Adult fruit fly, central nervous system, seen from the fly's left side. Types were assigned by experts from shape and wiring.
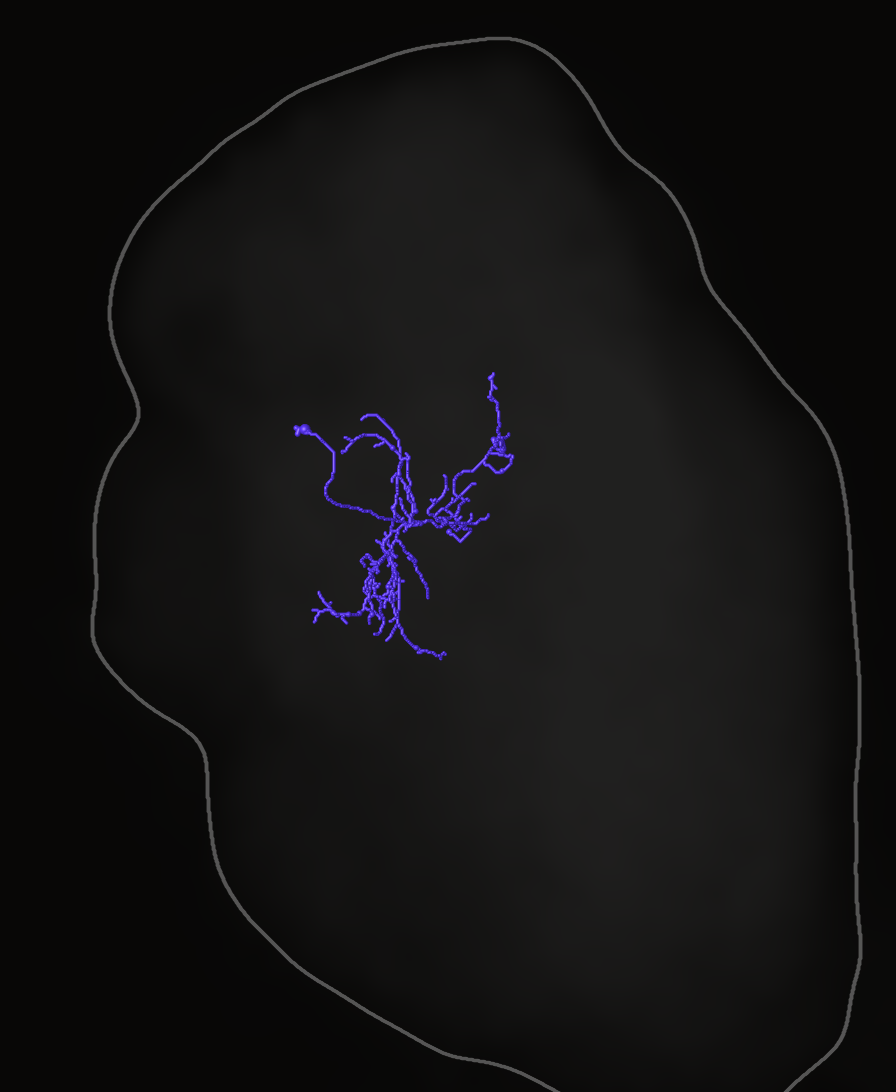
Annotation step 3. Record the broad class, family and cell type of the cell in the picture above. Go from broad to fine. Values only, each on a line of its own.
central-brain intrinsic neuron
hemilineage VLPl&d1_lateral
CB0925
